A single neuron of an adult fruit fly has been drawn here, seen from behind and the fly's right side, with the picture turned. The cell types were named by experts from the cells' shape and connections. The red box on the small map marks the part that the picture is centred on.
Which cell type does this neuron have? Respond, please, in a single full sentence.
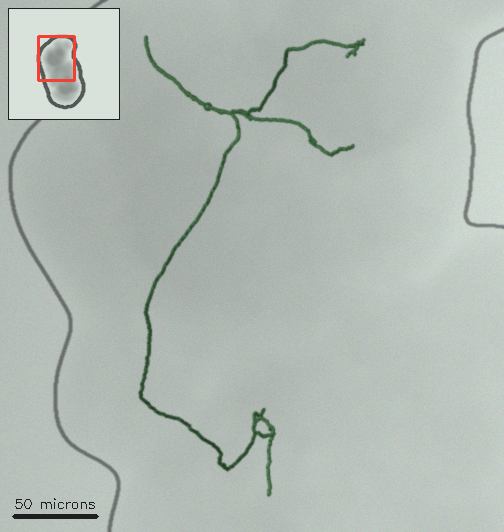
This neuron is an instance of the cell type SApp19.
